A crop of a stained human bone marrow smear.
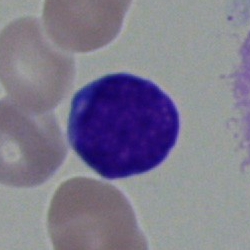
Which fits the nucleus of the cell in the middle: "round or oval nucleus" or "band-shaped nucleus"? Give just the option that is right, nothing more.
Round or oval nucleus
